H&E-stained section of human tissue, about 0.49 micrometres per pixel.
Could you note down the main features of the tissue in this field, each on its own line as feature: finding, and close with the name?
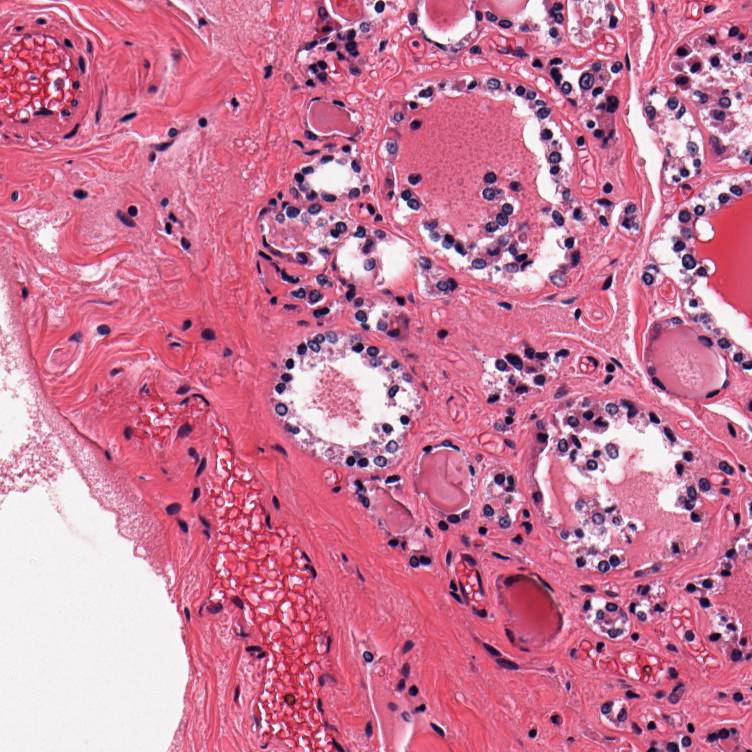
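Arrangement: small rounded glandular units, crowding the right two-thirds
Left third: fibrous tissue, by the look of it
Lining: a single layer of cuboidal cells, nuclei round and dark
Lumina: many hold homogeneous pink material, I note
Lower left corner: empty white space, beyond the tissue edge
Name: thyroid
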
